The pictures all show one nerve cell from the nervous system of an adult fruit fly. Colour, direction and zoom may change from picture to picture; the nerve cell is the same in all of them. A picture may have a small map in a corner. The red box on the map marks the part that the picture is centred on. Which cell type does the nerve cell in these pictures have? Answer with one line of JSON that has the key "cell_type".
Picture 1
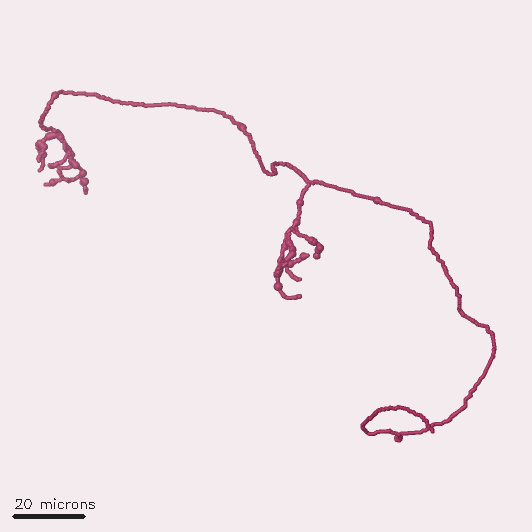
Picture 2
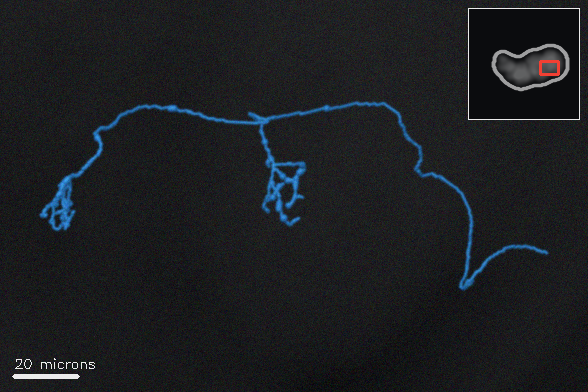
{"cell_type": "ORN_DC4"}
